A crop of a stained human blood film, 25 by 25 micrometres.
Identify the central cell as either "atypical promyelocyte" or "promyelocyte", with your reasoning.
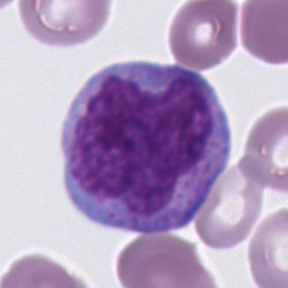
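Atypical promyelocyte, not promyelocyte. Cell about 15 micrometres across; nucleus fills most of it and has a shallow notch in its upper edge.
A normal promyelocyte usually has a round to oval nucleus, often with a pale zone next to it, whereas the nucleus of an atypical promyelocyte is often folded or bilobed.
Cytoplasmic rim widest along the lower side, with fine pinkish-purple granules scattered through it.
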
